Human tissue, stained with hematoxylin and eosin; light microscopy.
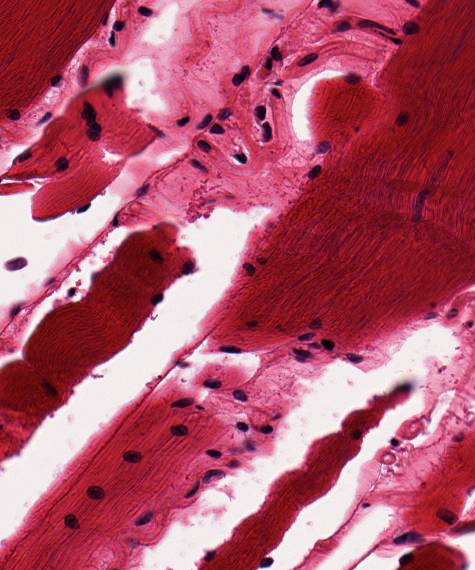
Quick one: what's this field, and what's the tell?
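Skeletal muscle, mainly. Pale pink connective tissue with scattered small dark nuclei lies between the fibres, widest at upper centre.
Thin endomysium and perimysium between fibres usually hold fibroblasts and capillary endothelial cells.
Top centre: pale pink wavy strands with elongated dark nuclei between fibres. Wide empty white clefts part many fibres, mainly left and lower. No fat cells in the field.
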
